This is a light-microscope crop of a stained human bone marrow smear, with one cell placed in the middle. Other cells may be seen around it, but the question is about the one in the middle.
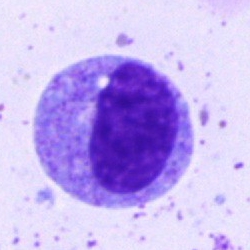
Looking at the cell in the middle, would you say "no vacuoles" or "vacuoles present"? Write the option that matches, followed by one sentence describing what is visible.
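Vacuoles present. One small clear vacuole lies at the upper left edge of the nucleus.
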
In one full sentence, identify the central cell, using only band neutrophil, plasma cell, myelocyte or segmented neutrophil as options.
The crop centres on a single cell, and that cell is a myelocyte.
